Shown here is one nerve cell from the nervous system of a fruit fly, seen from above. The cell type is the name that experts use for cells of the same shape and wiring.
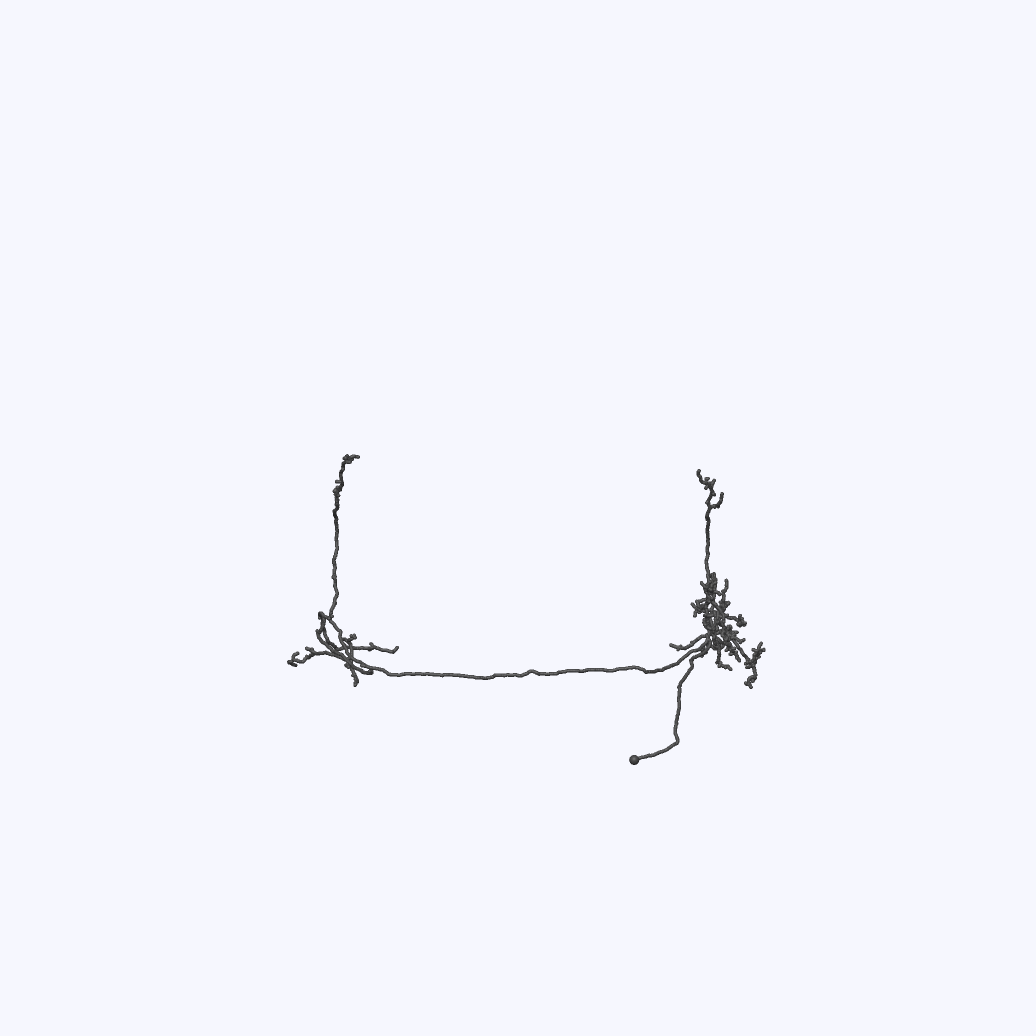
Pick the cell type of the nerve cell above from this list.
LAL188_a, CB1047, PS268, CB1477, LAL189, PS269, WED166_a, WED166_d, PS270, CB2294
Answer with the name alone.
CB1047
